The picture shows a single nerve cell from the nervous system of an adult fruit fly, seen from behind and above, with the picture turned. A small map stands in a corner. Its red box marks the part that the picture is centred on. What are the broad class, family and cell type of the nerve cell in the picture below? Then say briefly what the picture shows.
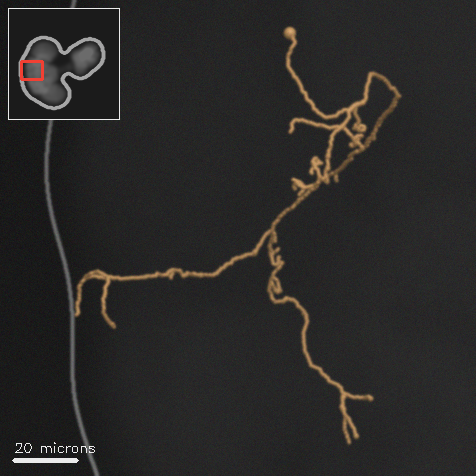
It is a central-brain intrinsic neuron. The name of its family is class Kenyon Cell. Its cell type is KCab-s. The cell body can be seen at the top of the picture. From top to bottom in the picture it spans about 130 microns.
